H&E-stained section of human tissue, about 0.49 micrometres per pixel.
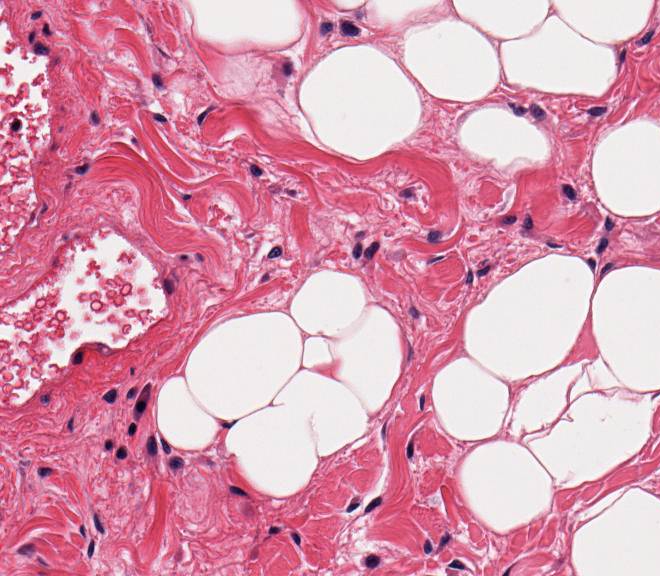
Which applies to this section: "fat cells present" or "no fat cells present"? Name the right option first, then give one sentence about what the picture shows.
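Fat cells present. Fat cells fill most of the right half and the lower centre, while pink collagen bundles fill the left side and upper centre.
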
